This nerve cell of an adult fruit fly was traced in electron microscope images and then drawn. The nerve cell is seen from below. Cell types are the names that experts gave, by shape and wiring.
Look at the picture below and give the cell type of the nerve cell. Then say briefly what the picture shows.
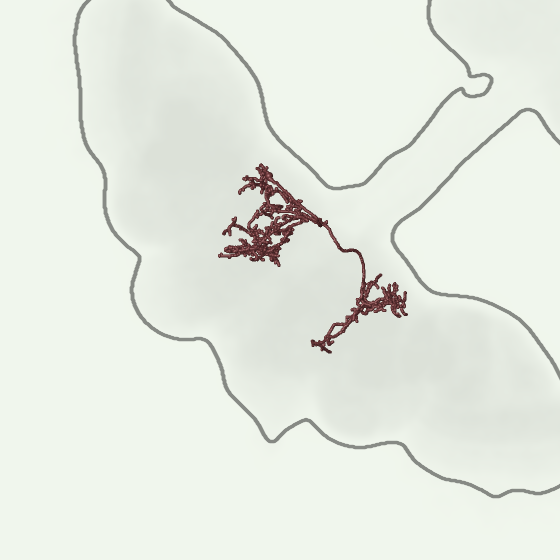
Its cell type is PS326. Its broad class is central-brain intrinsic neuron. It is in the brain and does not reach the nerve cord. In this view it is about as wide as it is tall.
